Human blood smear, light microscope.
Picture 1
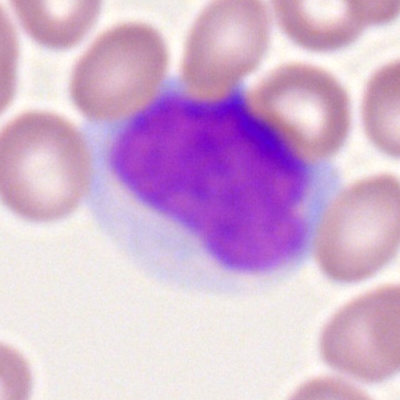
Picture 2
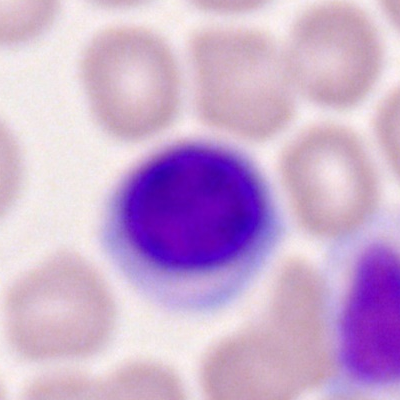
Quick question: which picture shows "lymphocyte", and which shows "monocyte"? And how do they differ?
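Check one, assignment: the monocyte is in picture 1 and the lymphocyte in picture 2. Next, chromatin: in the monocyte it looks mottled, with lighter and darker purple patches, while in the lymphocyte it is dense and stains dark purple.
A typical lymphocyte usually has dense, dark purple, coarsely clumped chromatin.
Next, nuclear extent: the lymphocyte's nucleus fills most of the cell and leaves only a narrow rim of cytoplasm.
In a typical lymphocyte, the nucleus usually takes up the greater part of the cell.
Next, cytoplasm colour: pale greyish-blue in the monocyte, pale blue in the lymphocyte. Next, granules: none are seen in the lymphocyte's cytoplasm and no distinct ones are visible in the monocyte's, so this point does not separate them.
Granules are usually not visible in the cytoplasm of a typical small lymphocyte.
Last, surroundings and shape: red cells press against the upper and right edges of the monocyte, and the lymphocyte's outline is round and smooth.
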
